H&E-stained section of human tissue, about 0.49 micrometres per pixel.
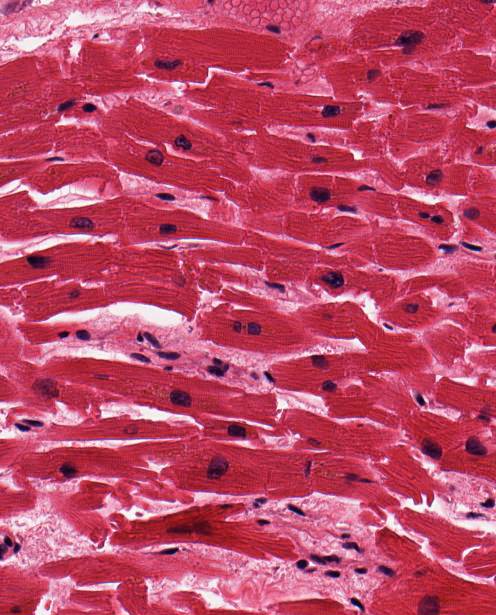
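Left ventricle of the heart. Notice how the muscle fibres run roughly horizontally across the whole field, branching and joining their neighbours. Their cytoplasm is deep pink-red with fine cross-striations. Look between the fibres: thin strands of pale stroma hold small, dark, elongated nuclei.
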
